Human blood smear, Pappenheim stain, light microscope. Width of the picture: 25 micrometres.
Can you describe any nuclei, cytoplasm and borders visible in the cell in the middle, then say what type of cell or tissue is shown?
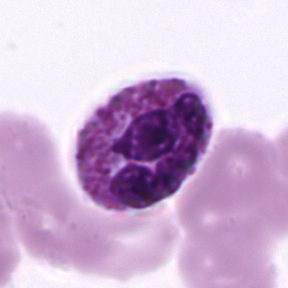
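A smooth oval outline bounds the cell, with no surface projections. Its nucleus is divided into separate lobes, and no nucleoli are visible within it. Reddish-purple granules pack the cytoplasm. The cell is an eosinophil.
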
